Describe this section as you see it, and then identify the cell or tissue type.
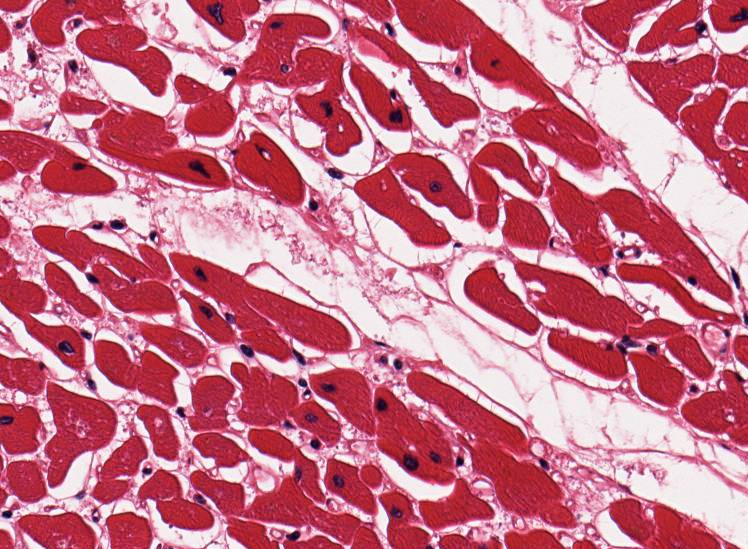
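Fibre profiles irregular in outline; some appear branched. Small dark nuclei scattered in thin stroma between fibres. Pale, loosely textured zone with wispy pink material crosses centre and upper right. No fat cells. Section: left ventricle of the heart.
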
